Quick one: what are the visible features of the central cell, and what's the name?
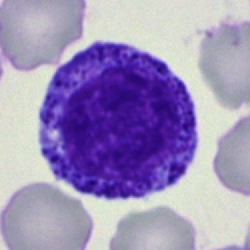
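Round in outline, the cell has cytoplasm holding coarse dark purple granules. Red cells lie around it without touching it. Name: promyelocyte.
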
